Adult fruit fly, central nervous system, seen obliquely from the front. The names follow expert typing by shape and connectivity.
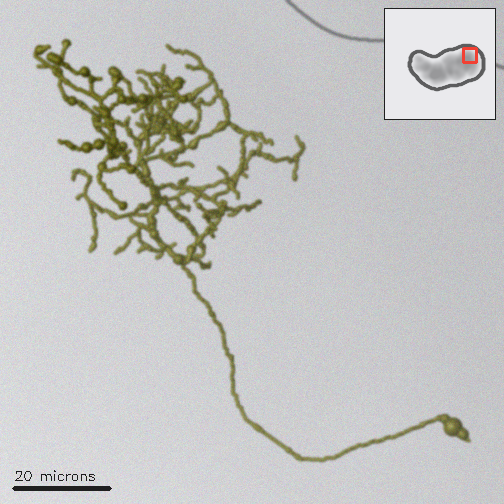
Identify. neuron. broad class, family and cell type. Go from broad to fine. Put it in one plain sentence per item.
A central-brain intrinsic neuron of hemilineage SLPav3, type CB1821.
